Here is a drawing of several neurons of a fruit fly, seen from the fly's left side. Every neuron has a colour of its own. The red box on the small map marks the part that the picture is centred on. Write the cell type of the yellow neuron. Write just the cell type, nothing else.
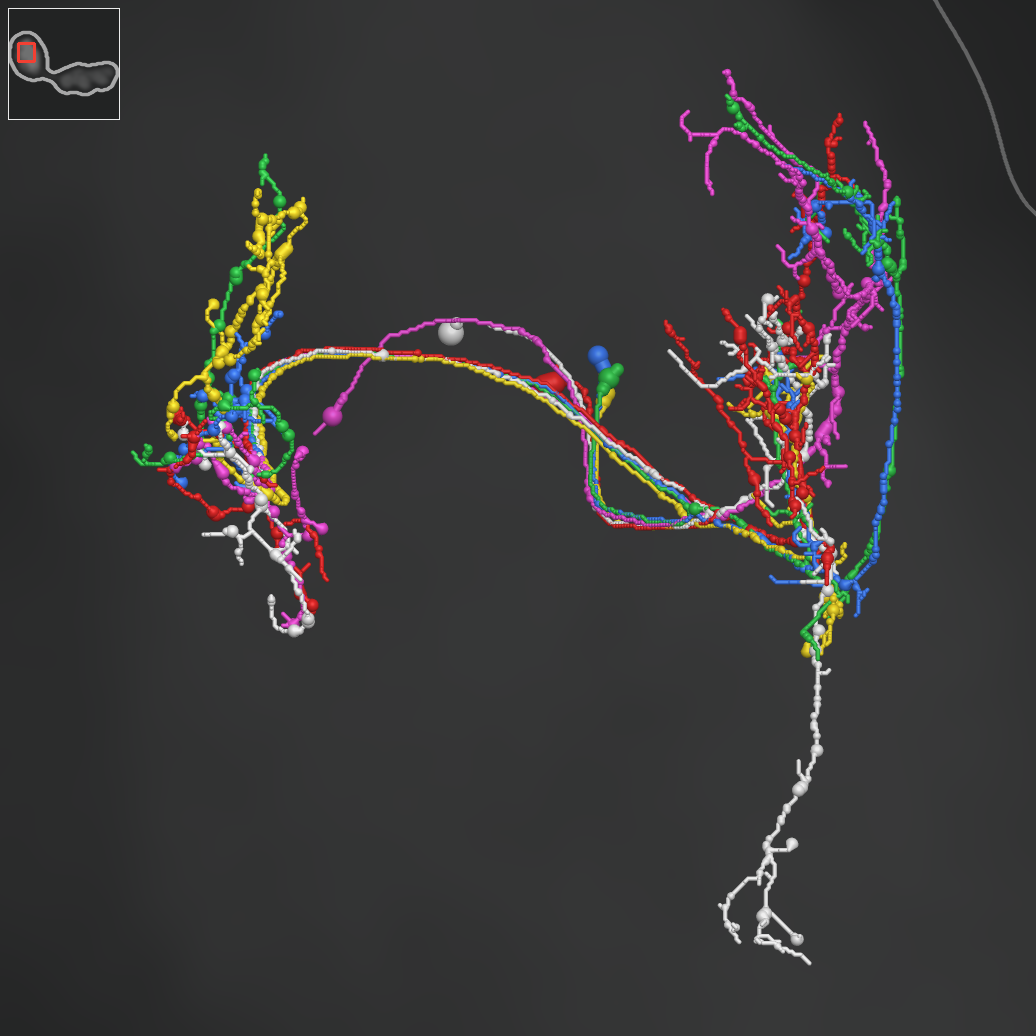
PLP042_b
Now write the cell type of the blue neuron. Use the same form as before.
PLP046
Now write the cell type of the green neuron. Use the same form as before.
PLP048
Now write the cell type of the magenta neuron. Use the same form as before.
CB4112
